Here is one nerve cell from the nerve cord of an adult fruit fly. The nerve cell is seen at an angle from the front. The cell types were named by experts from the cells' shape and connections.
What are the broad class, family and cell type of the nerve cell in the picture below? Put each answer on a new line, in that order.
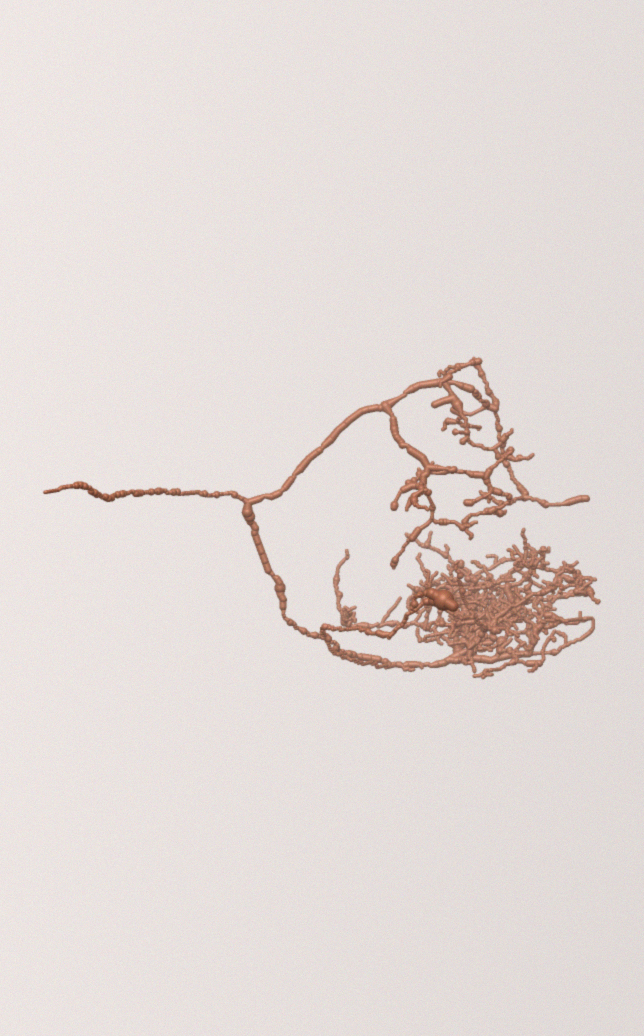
ascending neuron
hemilineage 01B
AN01B004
